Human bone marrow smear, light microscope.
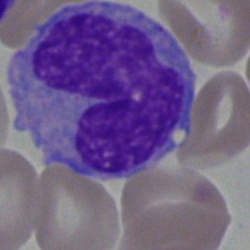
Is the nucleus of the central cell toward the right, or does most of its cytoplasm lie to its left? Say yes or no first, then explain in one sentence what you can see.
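Yes. The nucleus sits toward the right side of the cell.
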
